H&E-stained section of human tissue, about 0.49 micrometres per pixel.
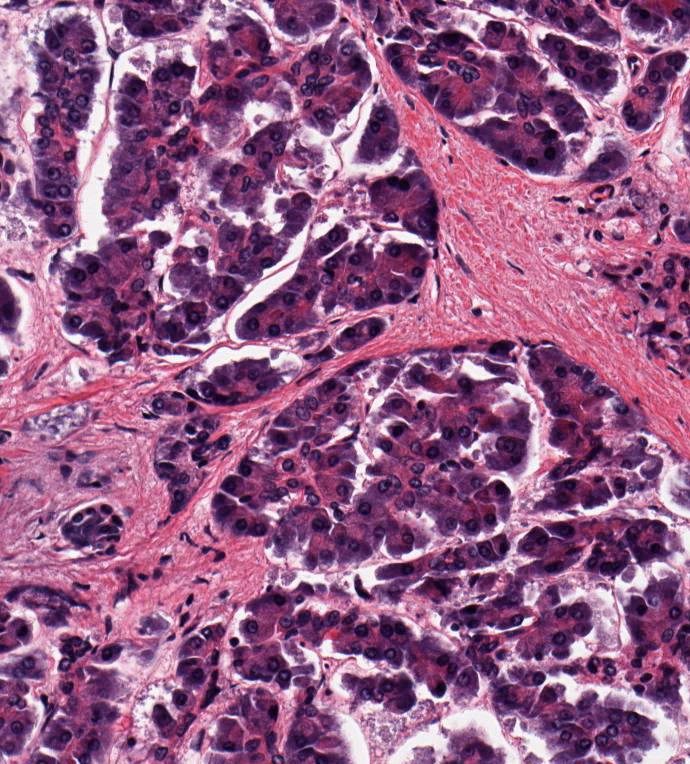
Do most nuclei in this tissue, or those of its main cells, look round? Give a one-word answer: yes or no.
Yes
